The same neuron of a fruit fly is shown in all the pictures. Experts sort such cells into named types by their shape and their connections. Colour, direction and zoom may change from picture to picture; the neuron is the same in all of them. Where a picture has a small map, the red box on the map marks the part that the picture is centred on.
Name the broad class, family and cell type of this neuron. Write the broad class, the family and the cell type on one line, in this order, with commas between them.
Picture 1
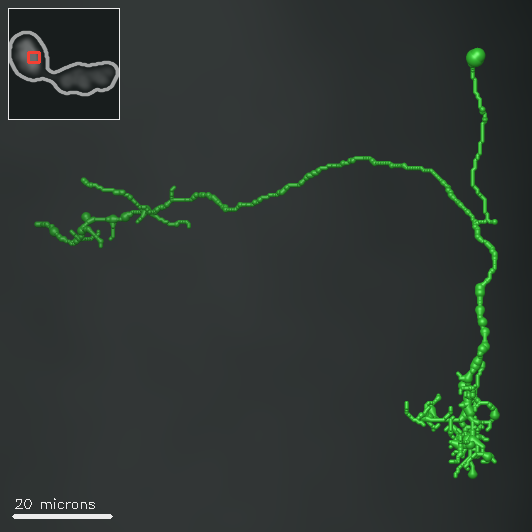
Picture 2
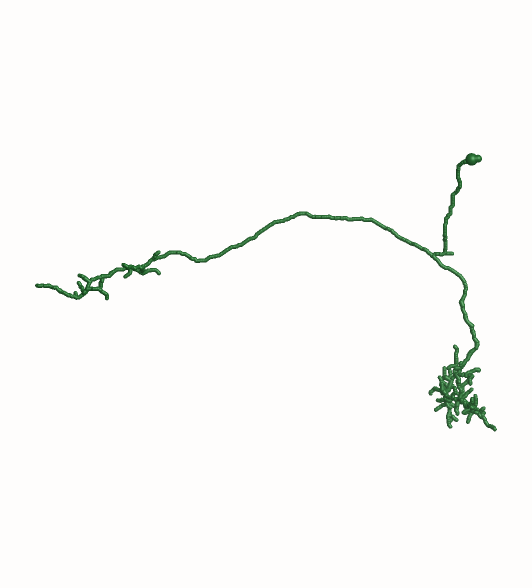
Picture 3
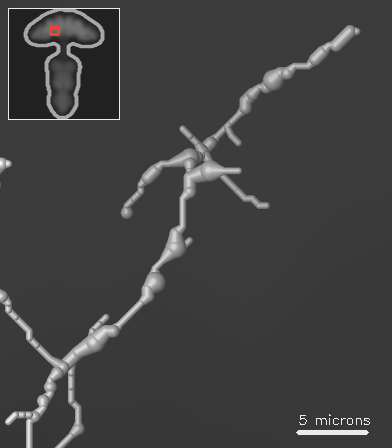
visual projection neuron, LPC, LPC1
